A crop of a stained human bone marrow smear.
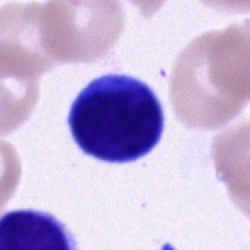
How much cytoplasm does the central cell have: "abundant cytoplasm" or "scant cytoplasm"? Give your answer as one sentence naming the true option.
What surrounds the nucleus is a narrow rim of cytoplasm.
